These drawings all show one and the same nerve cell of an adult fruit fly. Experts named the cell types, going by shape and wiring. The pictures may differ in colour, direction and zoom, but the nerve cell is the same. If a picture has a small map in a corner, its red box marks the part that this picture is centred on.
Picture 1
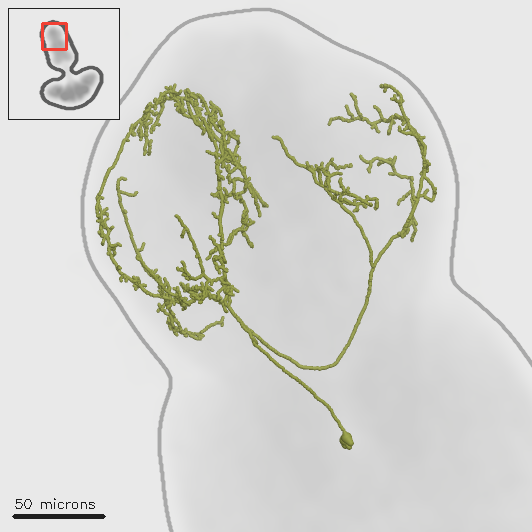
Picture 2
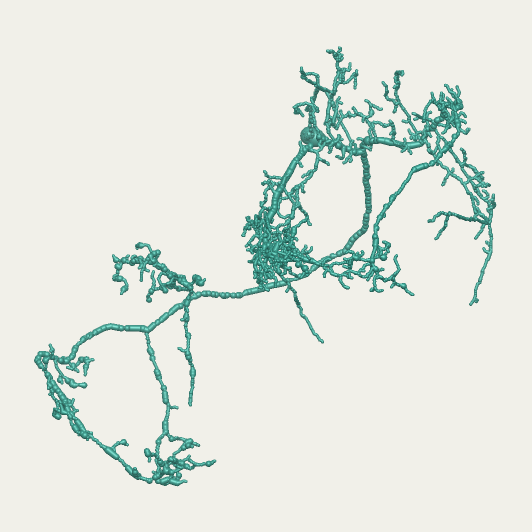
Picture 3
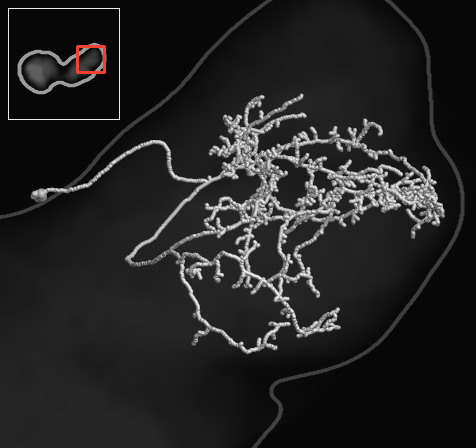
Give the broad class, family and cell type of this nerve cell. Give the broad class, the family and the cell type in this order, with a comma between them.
nerve-cord intrinsic neuron, hemilineage 19B, IN19B027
